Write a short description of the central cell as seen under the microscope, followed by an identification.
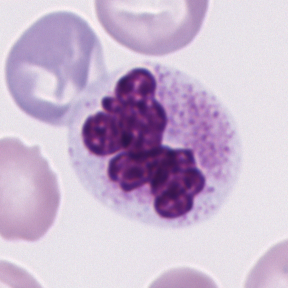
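Scanning the nucleus, I find no nucleoli. The cytoplasm is pale lilac, and fine pinkish-violet granules lie within it. I can't spot any vacuoles there either. It is a segmented neutrophil.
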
